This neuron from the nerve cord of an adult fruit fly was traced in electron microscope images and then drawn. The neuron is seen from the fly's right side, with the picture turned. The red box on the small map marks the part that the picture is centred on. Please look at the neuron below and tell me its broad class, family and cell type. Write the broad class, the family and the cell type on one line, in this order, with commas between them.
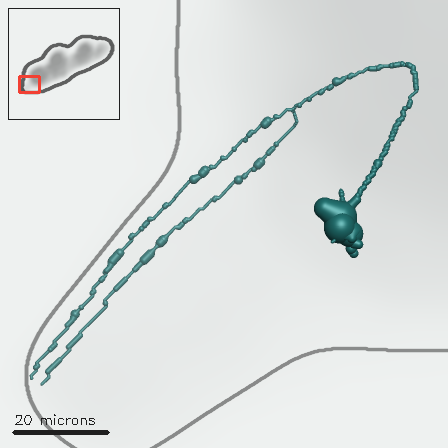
ascending neuron, hemilineage 01A, AN01A055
